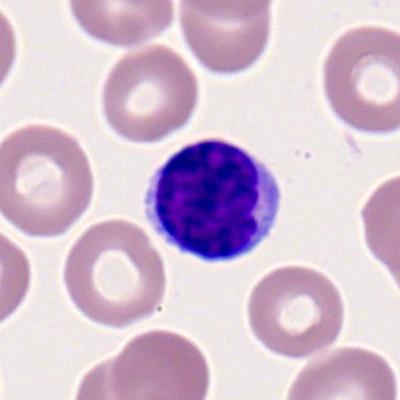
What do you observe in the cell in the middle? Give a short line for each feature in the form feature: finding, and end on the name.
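Cell shape: smooth, round outline
Nuclear chromatin: dense, coarsely clumped, dark purple
Nucleoli: none visible
Cytoplasm: scant pale blue rim, widest on the right
Identity: lymphocyte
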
